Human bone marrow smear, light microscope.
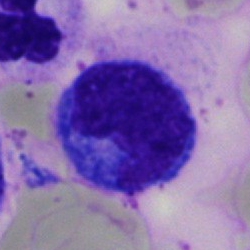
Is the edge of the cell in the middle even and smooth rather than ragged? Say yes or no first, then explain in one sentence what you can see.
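Yes. The cell has a round outline with a smooth edge.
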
